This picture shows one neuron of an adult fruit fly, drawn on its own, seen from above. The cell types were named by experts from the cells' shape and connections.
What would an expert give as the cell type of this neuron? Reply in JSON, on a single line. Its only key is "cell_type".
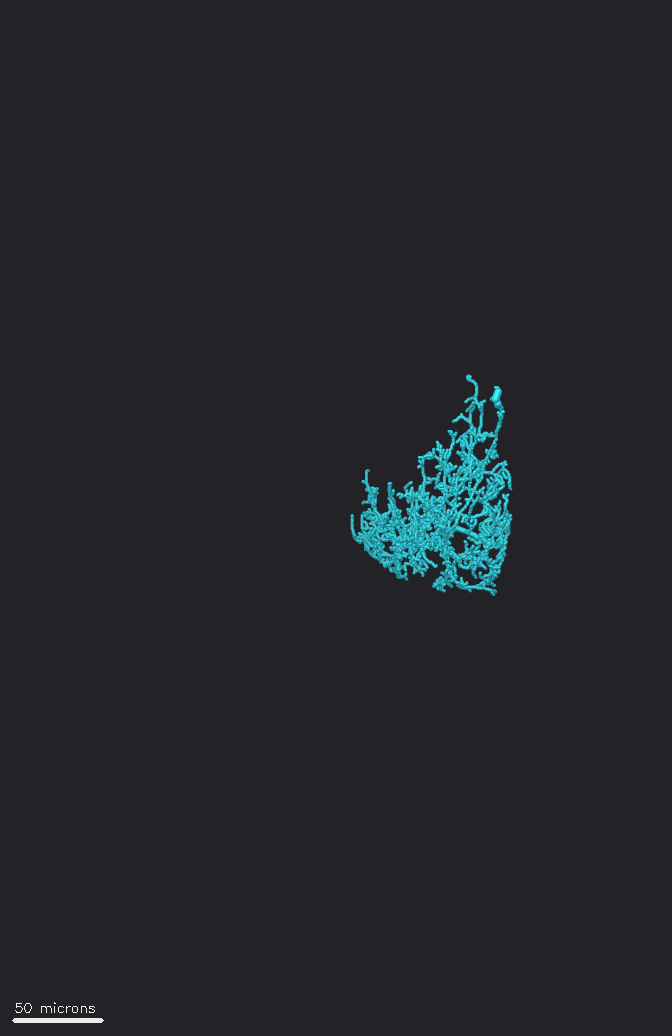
{"cell_type": "IN19A022"}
